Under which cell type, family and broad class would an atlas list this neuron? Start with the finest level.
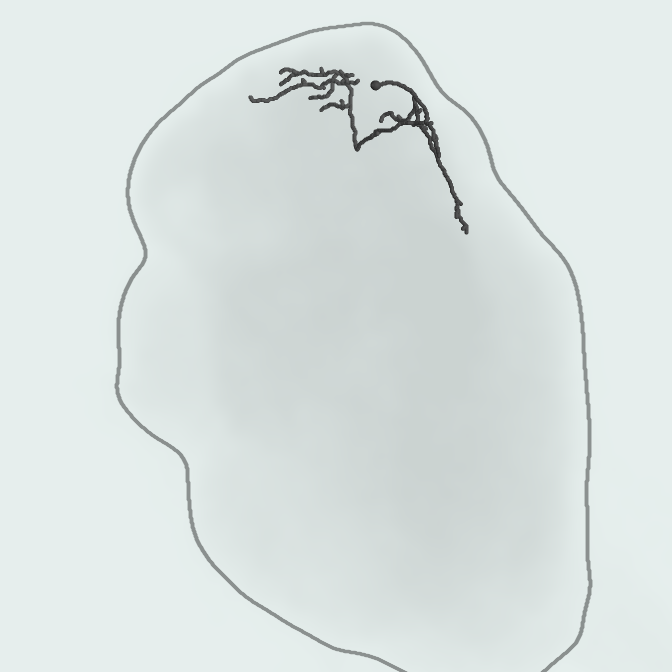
SMP228; hemilineage SLPpl1; central-brain intrinsic neuron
